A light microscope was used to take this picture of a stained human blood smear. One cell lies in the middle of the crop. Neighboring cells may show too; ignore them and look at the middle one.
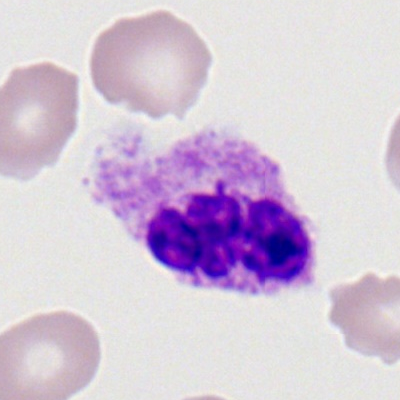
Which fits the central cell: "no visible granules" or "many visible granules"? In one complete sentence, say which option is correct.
Its cytoplasm contains many granules that can be seen.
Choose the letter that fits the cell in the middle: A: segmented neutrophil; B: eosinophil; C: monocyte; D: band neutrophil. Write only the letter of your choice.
A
